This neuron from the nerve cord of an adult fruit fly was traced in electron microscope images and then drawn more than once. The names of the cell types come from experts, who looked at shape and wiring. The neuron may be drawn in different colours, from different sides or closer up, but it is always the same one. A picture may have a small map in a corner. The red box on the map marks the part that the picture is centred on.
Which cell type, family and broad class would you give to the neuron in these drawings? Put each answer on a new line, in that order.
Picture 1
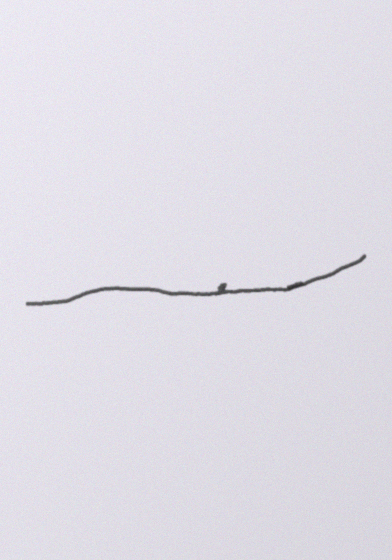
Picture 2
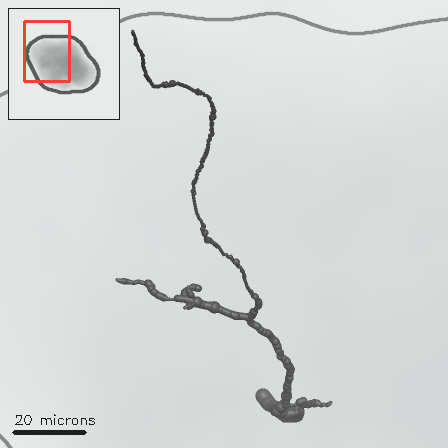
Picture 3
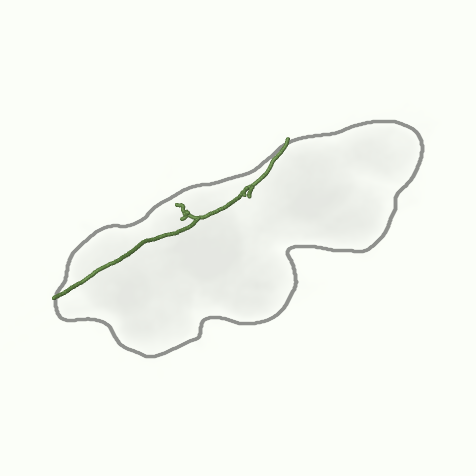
SApp01
class mechanosensory proprioceptive
sensory neuron ascending to the brain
